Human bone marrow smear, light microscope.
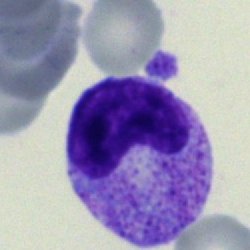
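Metamyelocyte, the cell in the middle of this bone marrow smear. See how the nucleus is kidney-shaped, with its indentation facing downward, and sits in the upper part of the cell. Its chromatin is dark and condensed. Many fine purple granules are scattered through the cytoplasm.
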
